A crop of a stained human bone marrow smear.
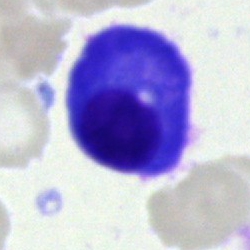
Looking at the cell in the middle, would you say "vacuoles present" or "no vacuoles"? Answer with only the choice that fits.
Vacuoles present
